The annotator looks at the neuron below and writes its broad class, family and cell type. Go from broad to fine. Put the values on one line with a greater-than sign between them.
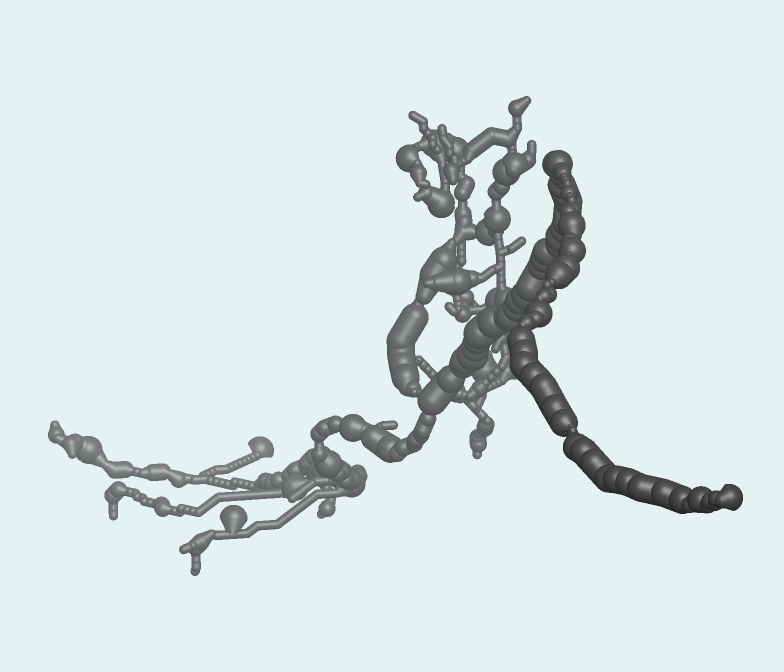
sensory neuron entering the nerve cord > class mechanosensory tactile > SNta04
